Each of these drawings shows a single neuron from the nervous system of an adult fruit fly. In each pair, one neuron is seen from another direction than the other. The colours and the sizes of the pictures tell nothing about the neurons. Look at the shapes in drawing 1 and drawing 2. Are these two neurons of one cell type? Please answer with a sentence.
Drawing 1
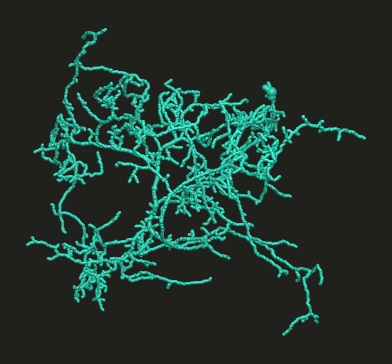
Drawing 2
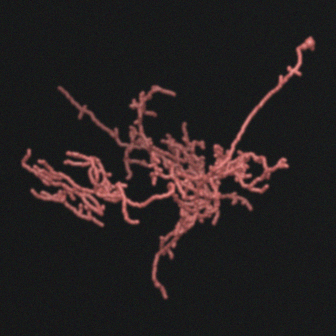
They are of different cell types.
